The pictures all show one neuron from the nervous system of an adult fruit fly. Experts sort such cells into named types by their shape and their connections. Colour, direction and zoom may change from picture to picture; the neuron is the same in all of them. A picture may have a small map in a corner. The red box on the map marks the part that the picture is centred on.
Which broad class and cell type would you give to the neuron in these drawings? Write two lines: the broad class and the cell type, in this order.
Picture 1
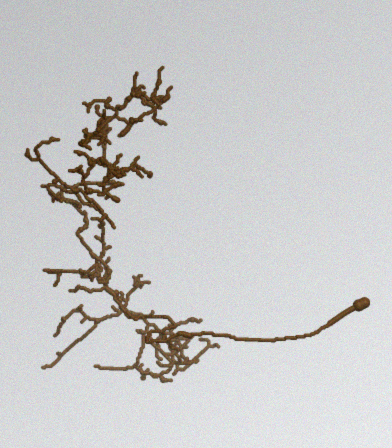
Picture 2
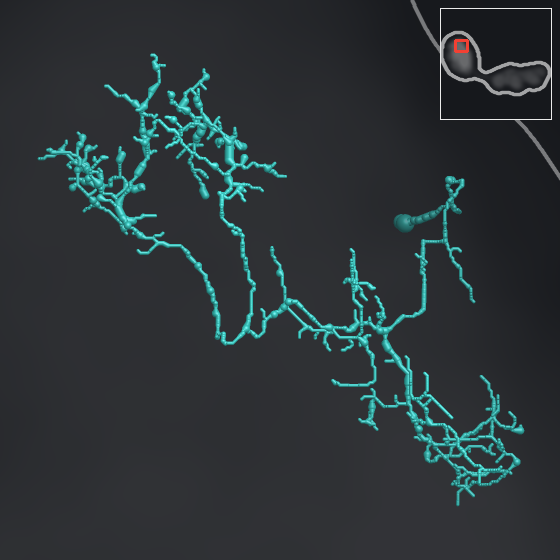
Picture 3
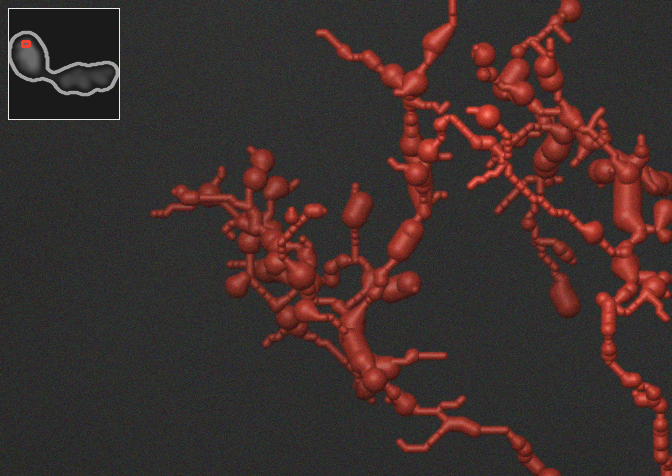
central-brain intrinsic neuron
SLP256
